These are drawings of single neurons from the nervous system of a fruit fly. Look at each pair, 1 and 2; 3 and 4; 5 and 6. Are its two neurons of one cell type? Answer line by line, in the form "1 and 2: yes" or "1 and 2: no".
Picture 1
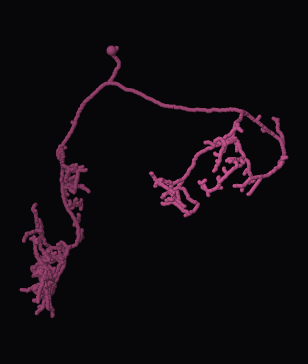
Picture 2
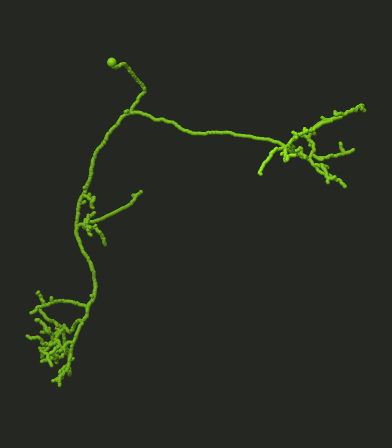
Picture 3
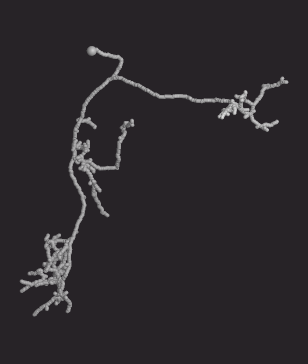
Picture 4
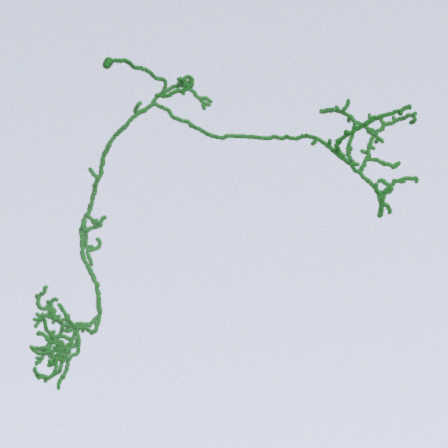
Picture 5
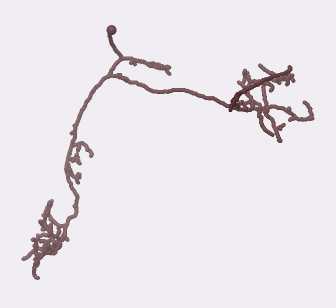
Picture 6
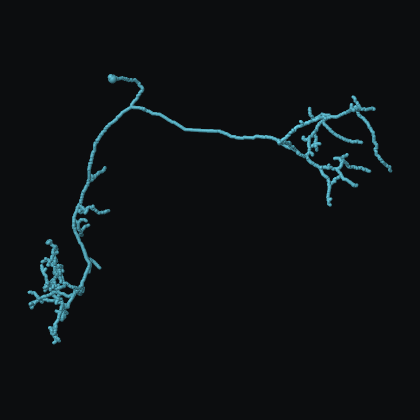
1 and 2: no
3 and 4: no
5 and 6: yes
